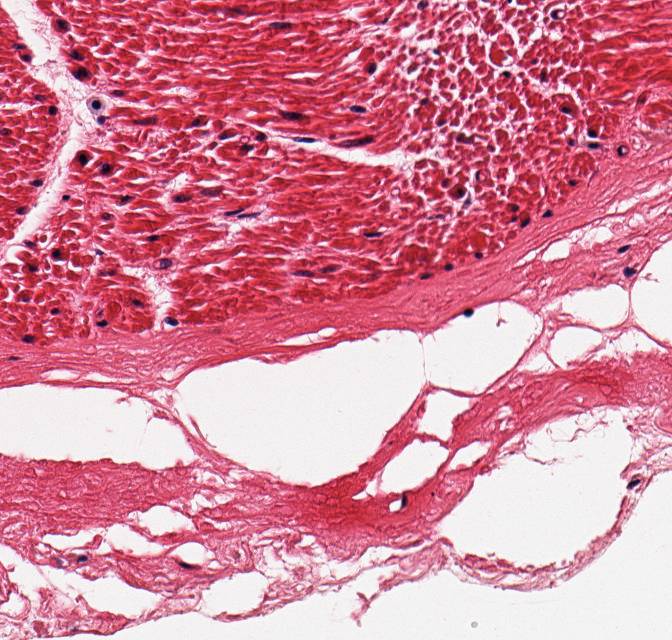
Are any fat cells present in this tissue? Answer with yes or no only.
Yes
